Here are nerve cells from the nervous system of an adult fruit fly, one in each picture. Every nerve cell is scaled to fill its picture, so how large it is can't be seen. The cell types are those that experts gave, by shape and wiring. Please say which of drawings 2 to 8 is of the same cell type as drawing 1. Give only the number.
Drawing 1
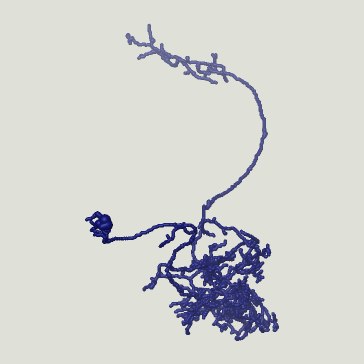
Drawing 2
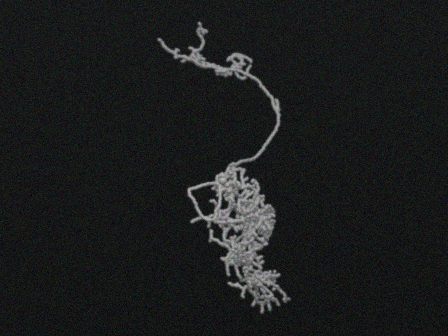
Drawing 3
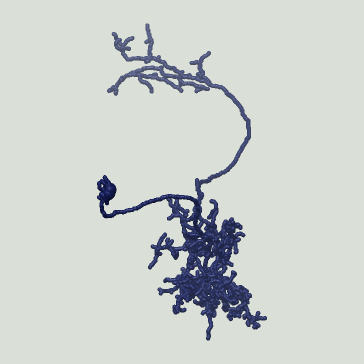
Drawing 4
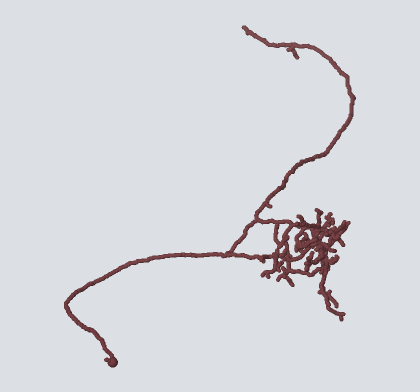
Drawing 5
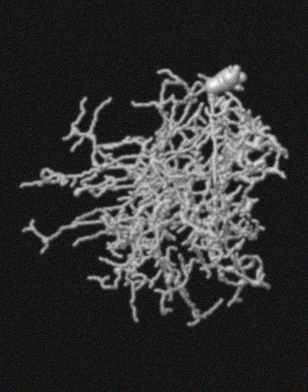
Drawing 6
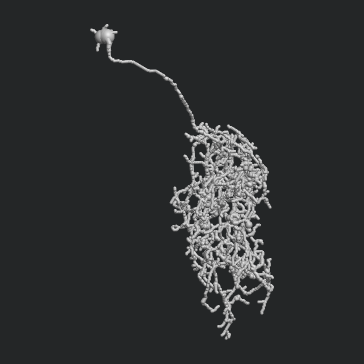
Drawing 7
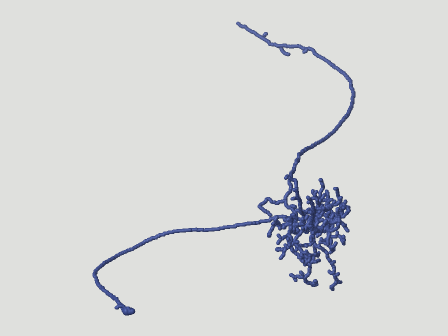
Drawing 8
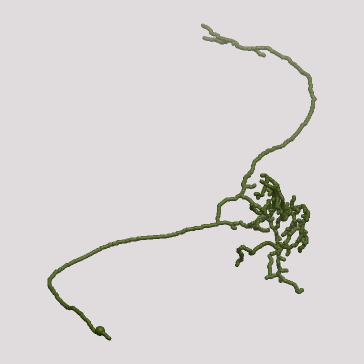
3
